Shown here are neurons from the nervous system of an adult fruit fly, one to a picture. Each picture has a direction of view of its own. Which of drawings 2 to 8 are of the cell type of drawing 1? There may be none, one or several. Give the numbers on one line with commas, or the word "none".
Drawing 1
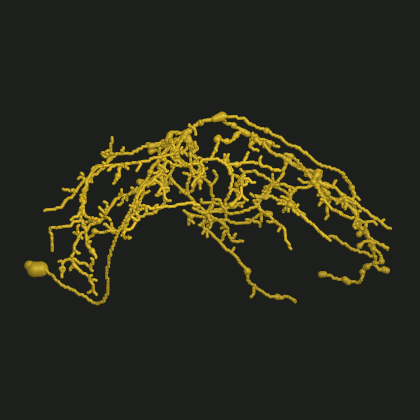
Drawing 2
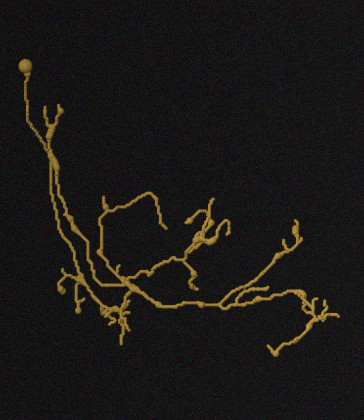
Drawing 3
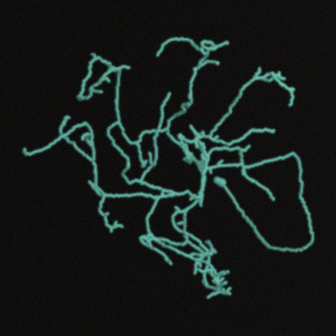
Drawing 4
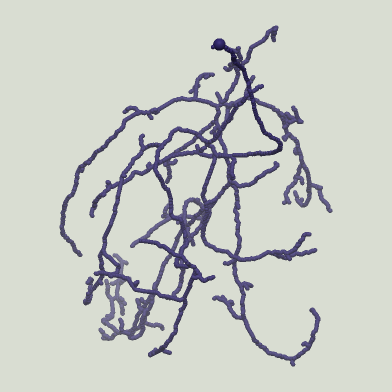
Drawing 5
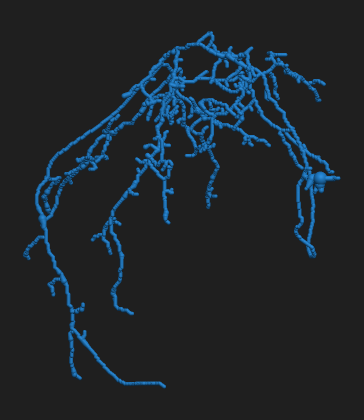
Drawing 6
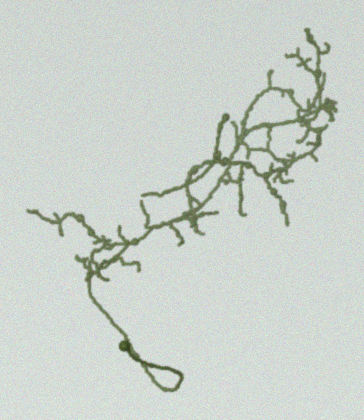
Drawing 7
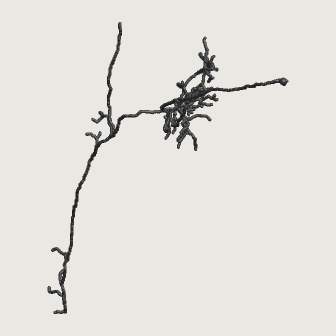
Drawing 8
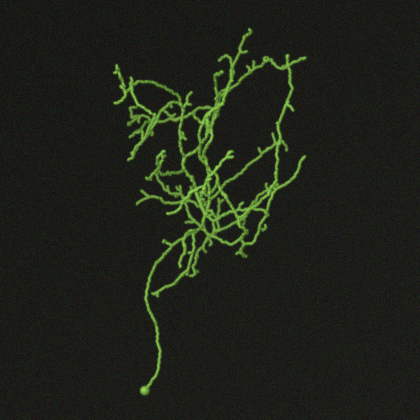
5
